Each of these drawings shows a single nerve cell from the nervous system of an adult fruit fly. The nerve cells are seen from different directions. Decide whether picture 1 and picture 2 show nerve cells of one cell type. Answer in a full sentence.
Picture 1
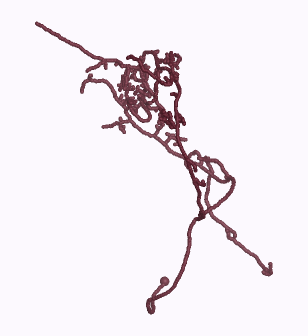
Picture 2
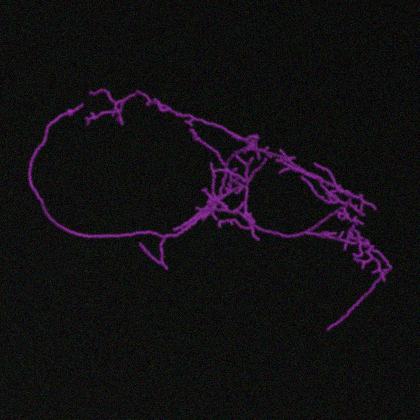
They are of different cell types.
